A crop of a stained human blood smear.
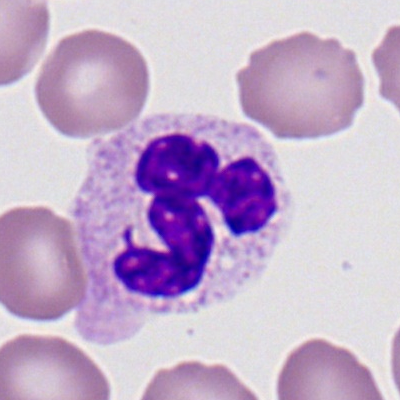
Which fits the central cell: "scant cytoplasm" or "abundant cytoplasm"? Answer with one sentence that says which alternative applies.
There is abundant cytoplasm around the nucleus of this cell.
